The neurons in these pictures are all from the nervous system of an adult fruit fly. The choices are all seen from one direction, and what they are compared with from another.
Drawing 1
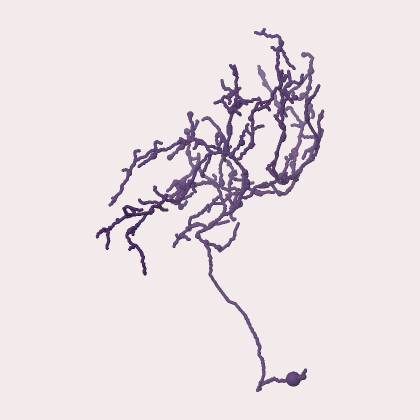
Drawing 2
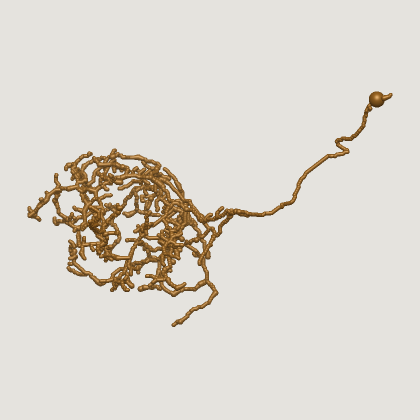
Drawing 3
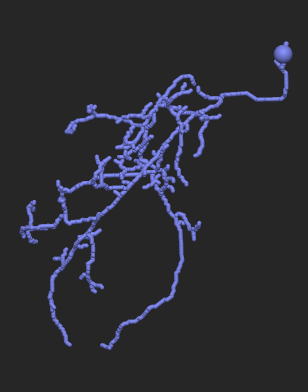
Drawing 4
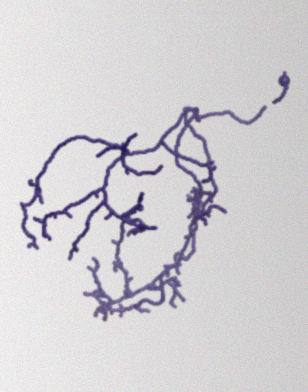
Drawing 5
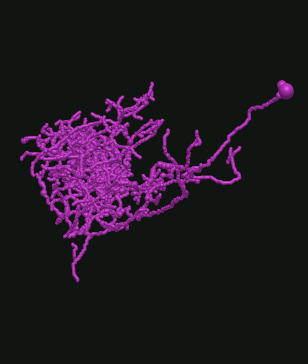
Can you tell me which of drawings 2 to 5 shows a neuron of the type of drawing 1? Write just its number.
2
